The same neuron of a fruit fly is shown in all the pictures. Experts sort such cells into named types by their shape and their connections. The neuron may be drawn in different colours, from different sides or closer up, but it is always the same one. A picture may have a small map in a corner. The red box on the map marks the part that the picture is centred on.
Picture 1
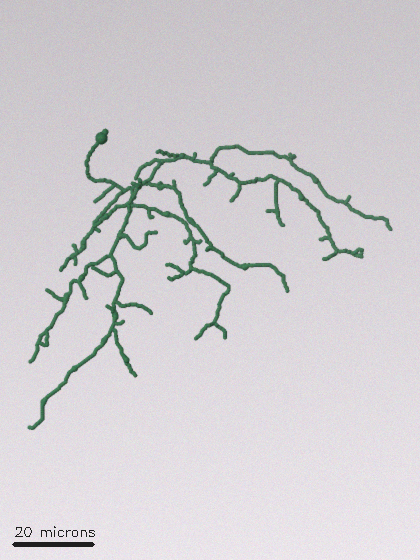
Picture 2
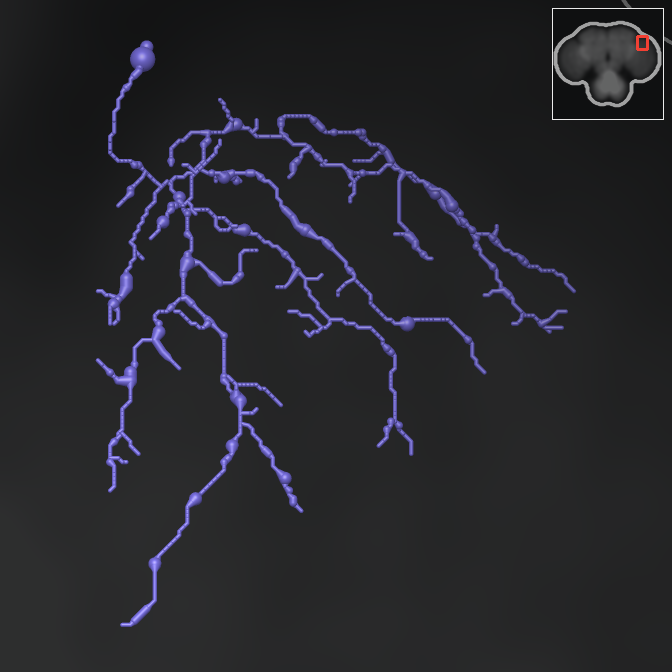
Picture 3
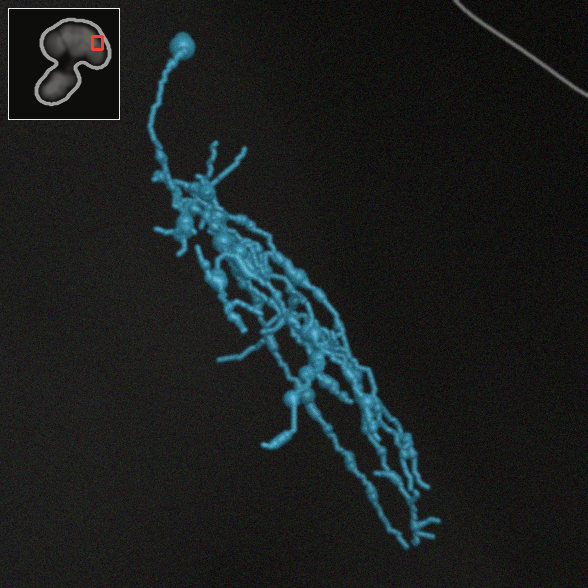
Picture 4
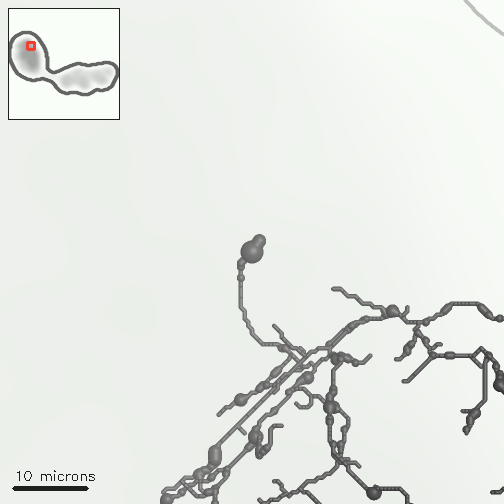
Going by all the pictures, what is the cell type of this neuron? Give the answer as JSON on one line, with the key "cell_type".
{"cell_type": "Cm12"}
